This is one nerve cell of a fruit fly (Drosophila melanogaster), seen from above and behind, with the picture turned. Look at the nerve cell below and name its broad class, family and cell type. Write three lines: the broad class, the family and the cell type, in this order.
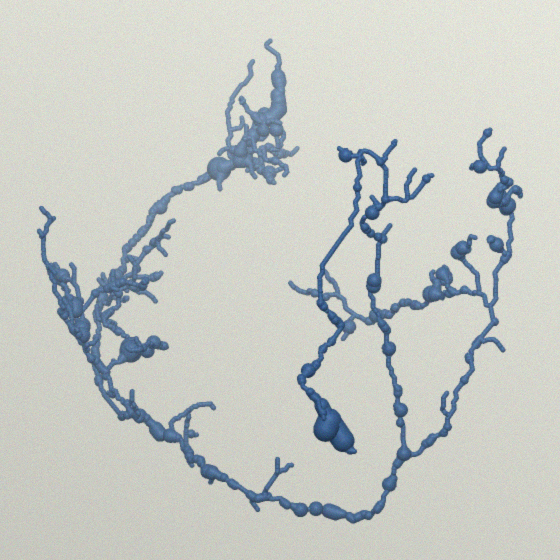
nerve-cord intrinsic neuron
hemilineage 19A
IN19A060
